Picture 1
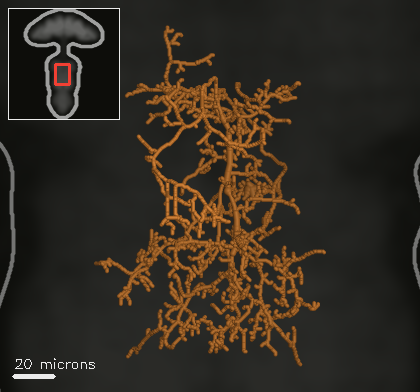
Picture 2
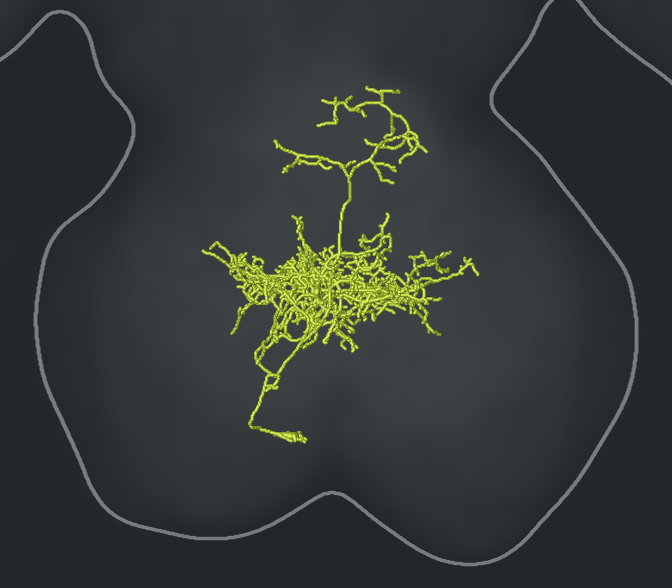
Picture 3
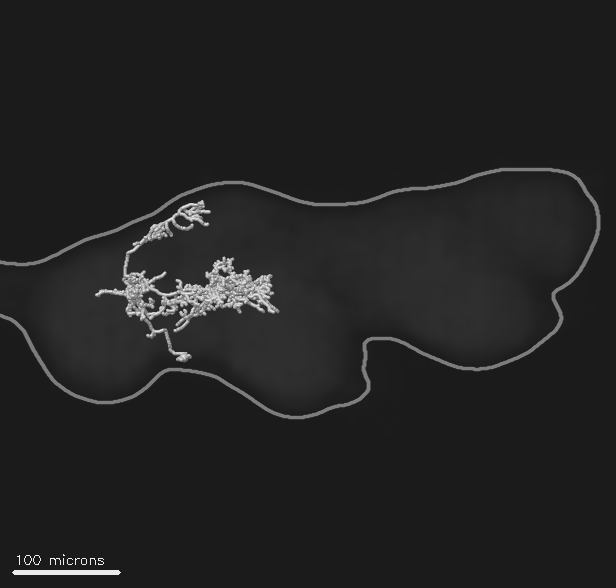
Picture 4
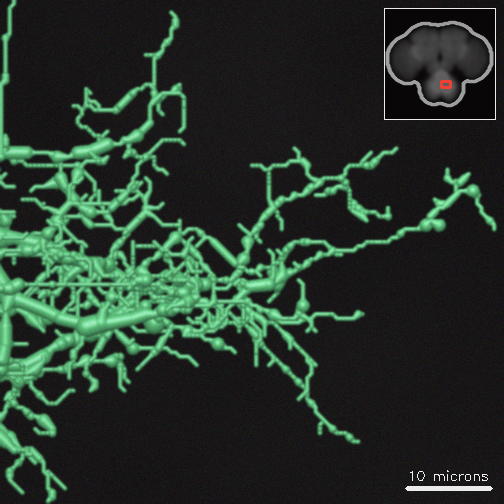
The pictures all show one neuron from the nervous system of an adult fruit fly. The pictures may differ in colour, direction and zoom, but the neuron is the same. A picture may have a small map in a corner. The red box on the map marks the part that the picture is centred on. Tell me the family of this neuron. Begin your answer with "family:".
family: hemilineage 12B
